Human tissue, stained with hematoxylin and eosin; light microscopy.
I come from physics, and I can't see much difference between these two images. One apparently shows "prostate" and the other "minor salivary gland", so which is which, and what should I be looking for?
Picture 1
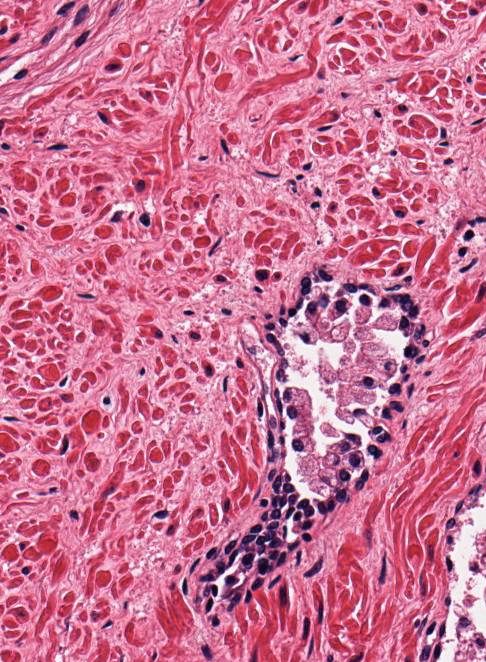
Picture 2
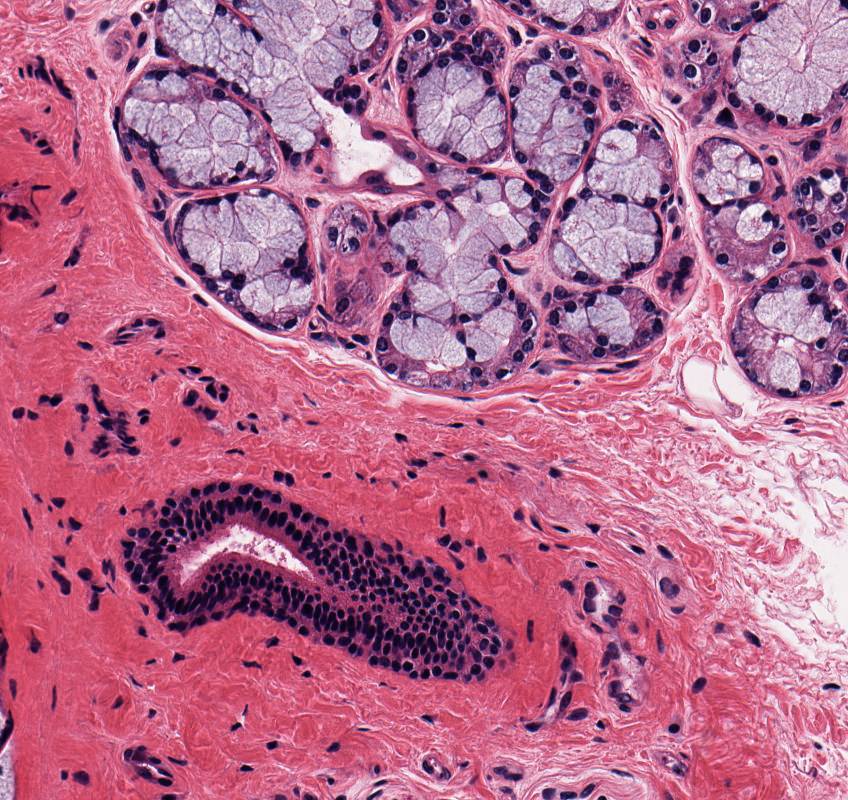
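The prostate is in picture 1 and the minor salivary gland in picture 2. In picture 1 a gland in the right middle has an irregular, branching lumen, largely empty and white, into which project cells with pale, finely vacuolated pinkish-grey cytoplasm. Its nuclei are dark and rounded, sitting mainly at the outer rim against the muscle; at lower right, muscle cells run lengthwise as elongated pink strands beside the gland. In picture 2 the acini consist of mucous cells with pale, bubbly, grey-lilac cytoplasm and small dark nuclei pressed against the acinar base. Thin pink fibrous septa run between the acini, and at lower left an elongated duct is lined by several layers of crowded, dark nuclei.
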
